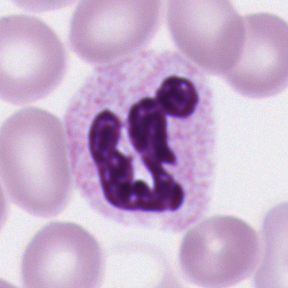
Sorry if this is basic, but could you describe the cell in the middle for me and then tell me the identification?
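Let's begin with the nucleus of the middle cell: its chromatin is dark purple and densely clumped, and you won't find any nucleoli. Now look at the cytoplasm, where fine pink-violet granules are scattered all through it, with no vacuoles anywhere. Put together, this is a segmented neutrophil.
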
